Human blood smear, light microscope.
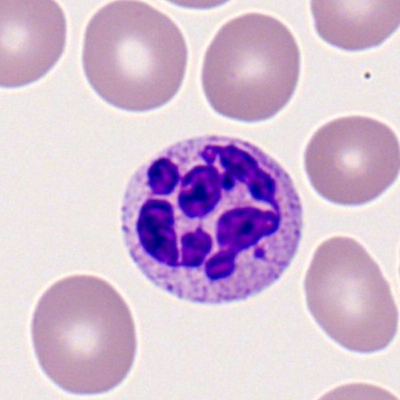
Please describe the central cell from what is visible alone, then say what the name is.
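Round and smooth in outline, the cell has a nucleus split into at least five separate lobes. Its cytoplasm holds many fine lilac granules but no vacuoles. It is a segmented neutrophil.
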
